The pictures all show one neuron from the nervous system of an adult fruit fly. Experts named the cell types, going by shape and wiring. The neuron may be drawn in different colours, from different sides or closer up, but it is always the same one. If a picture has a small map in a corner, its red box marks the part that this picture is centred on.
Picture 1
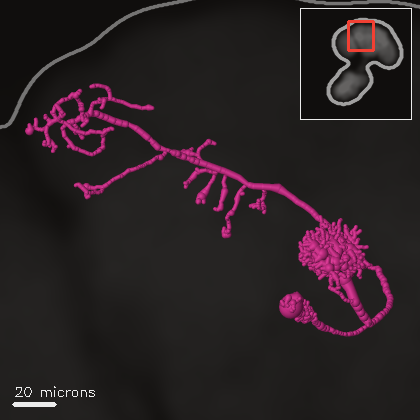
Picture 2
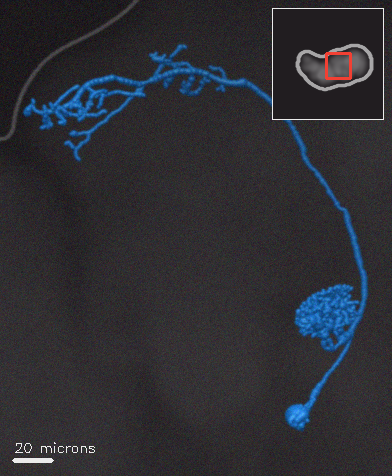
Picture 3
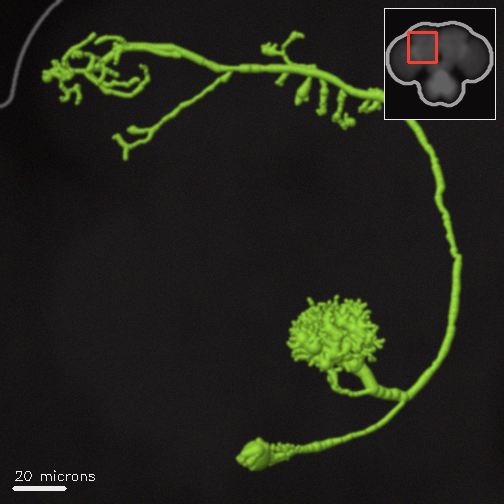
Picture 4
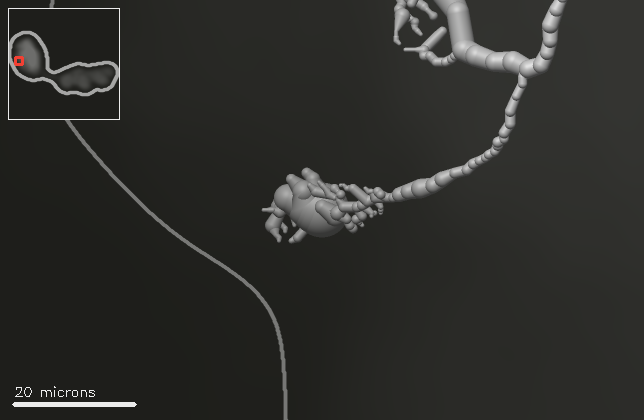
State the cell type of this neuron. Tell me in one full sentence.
As a matter of cell type, the neuron is DP1l_adPN.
